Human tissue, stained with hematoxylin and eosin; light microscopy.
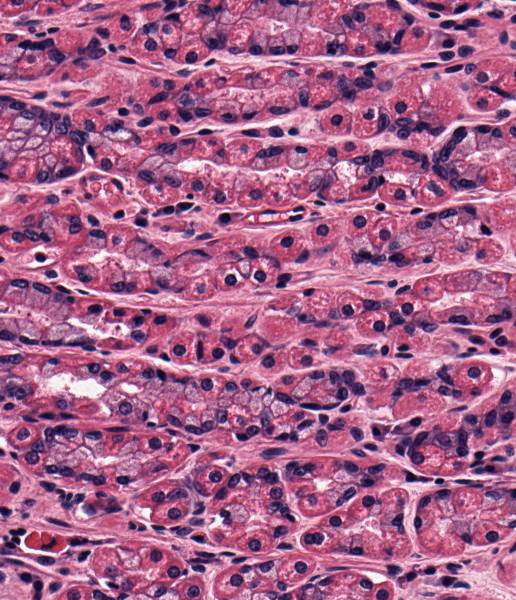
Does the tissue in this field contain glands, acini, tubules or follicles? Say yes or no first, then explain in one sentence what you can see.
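Yes. The tubules are separated by only thin strands of pink stroma containing dark, elongated nuclei.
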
